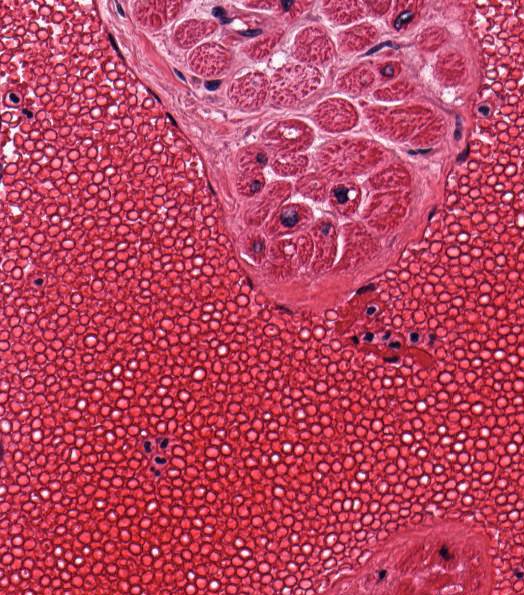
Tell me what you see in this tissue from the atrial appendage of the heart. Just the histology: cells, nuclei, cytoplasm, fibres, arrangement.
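There's a rounded bundle of tissue at the top of the field, just right of centre, and a second, smaller fragment of pink tissue touching the bottom right edge. The red blood cells show up as round profiles, many with a pale centre. Small groups of cells with dark nuclei are scattered among them, including some just below the tip of the bundle.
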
